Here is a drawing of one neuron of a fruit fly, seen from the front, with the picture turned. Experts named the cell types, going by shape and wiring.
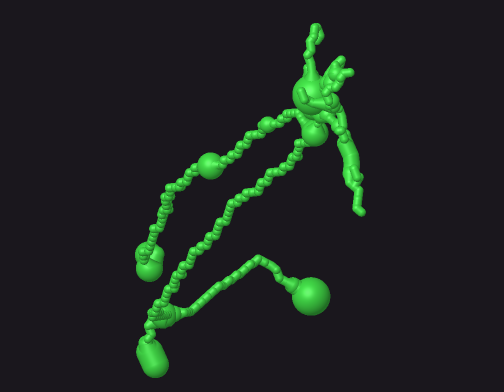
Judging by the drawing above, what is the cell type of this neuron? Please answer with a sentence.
The cell type is T5a.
